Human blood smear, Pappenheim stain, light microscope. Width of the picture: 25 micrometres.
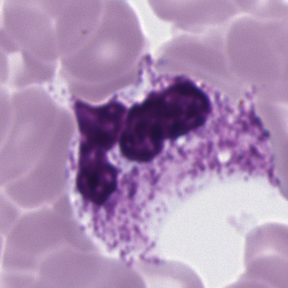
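Segmented neutrophil with an irregular, ragged outline, along whose edge granules are scattered. Two dark nuclear masses lie side by side, and no nucleoli are visible in them. Numerous purple-violet granules are spread through the cytoplasm.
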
